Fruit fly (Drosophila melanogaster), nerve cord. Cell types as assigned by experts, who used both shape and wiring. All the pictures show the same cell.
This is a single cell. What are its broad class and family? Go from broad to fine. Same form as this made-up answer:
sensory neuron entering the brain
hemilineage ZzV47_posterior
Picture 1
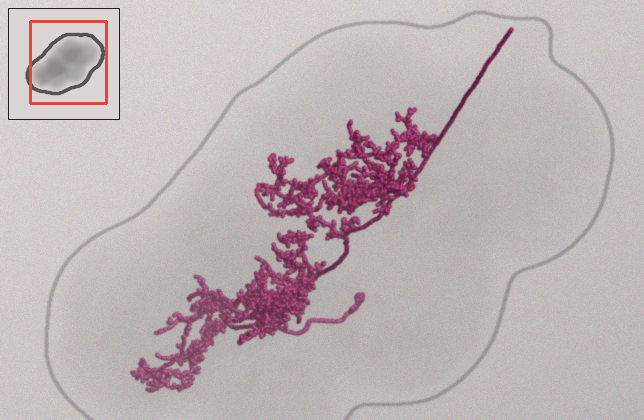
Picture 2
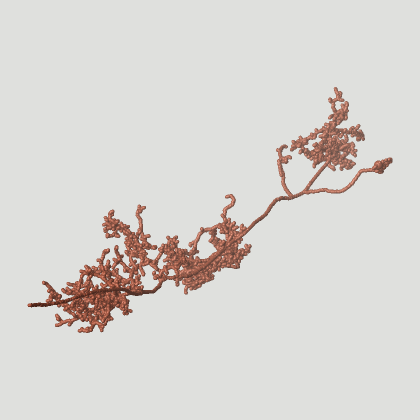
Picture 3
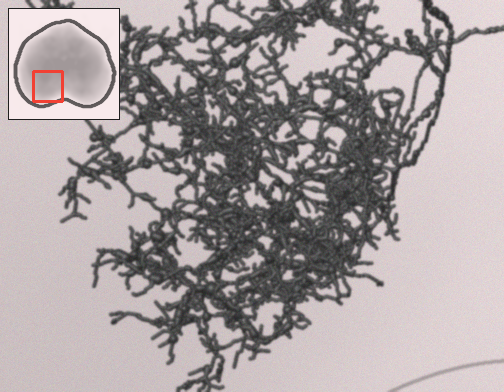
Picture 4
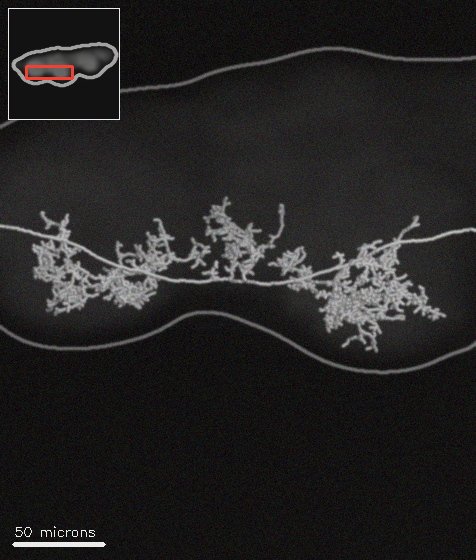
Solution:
ascending neuron
hemilineage 09B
